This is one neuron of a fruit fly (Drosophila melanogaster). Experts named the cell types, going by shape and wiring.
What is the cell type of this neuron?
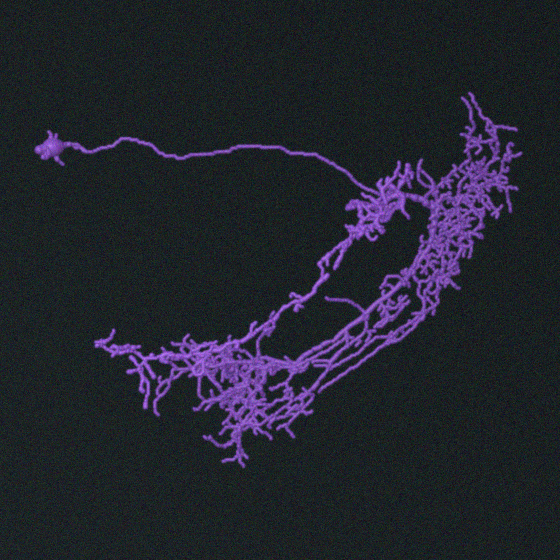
LAL156_b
